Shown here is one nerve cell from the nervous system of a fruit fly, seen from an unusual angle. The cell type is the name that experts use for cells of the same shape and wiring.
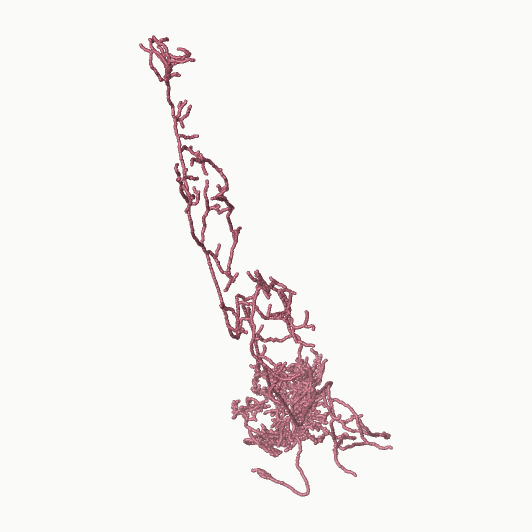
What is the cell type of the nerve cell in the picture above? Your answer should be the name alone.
DNg102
